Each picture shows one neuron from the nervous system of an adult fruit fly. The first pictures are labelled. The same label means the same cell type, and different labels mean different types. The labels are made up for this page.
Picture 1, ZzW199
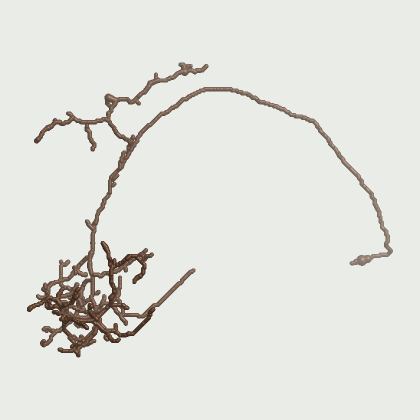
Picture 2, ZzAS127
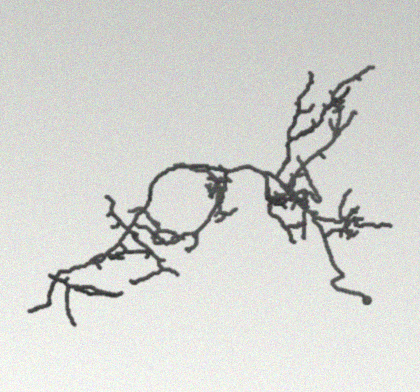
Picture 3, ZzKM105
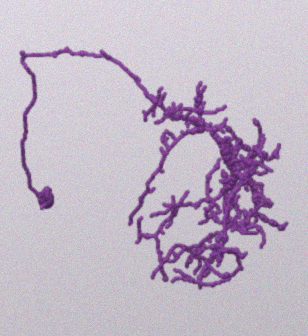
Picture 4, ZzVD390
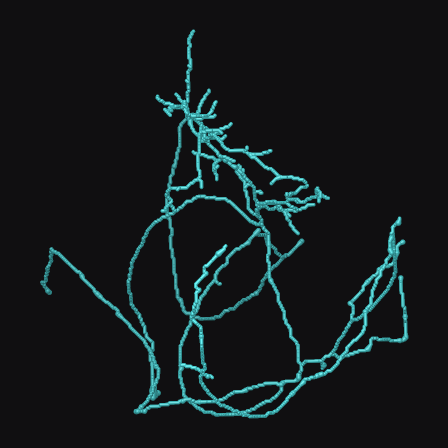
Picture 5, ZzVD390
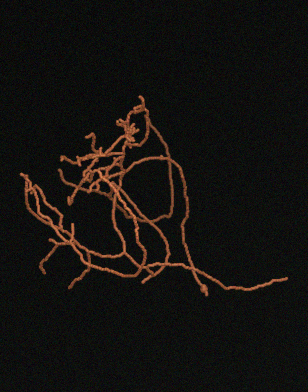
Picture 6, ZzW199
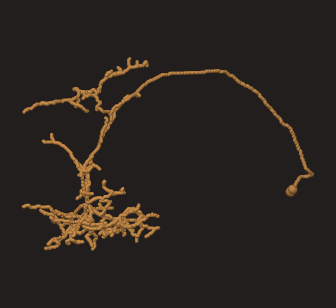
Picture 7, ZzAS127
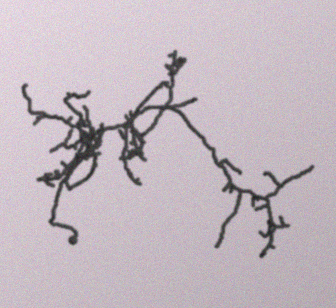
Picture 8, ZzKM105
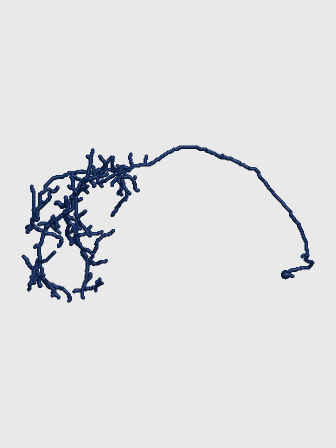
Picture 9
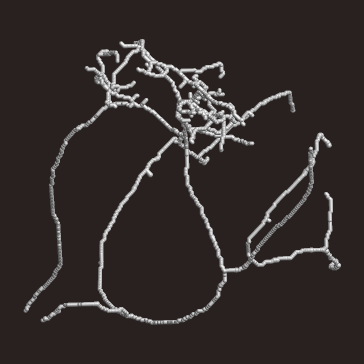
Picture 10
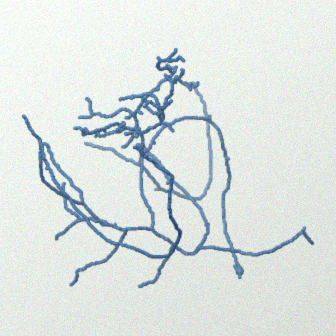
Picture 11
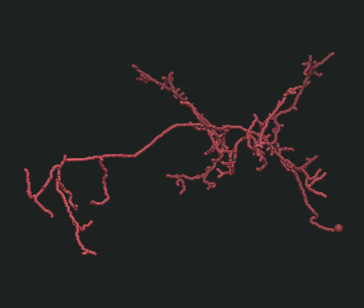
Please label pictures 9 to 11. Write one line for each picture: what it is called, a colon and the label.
9: ZzVD390
10: ZzVD390
11: ZzAS127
